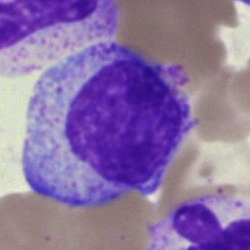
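Myelocyte. Looking first at the cytoplasm: pale blue, scattered with many small reddish-purple granules. The nucleus, I see, lies off-centre toward the right side of the cell. And there, at the upper right edge, a small granular bleb projects from the cell.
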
